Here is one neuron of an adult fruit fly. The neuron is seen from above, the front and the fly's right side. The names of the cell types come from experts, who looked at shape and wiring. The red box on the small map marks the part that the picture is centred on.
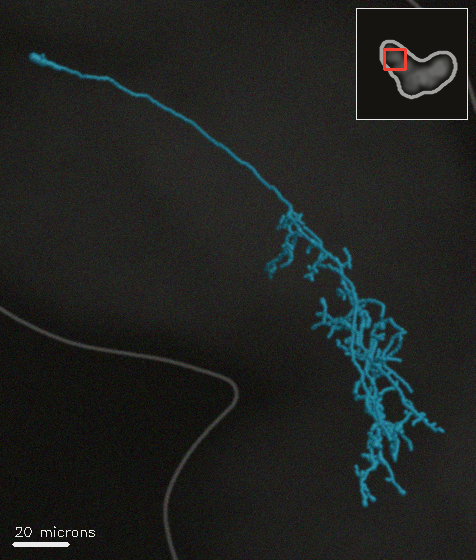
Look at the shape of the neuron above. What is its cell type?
IN03B063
